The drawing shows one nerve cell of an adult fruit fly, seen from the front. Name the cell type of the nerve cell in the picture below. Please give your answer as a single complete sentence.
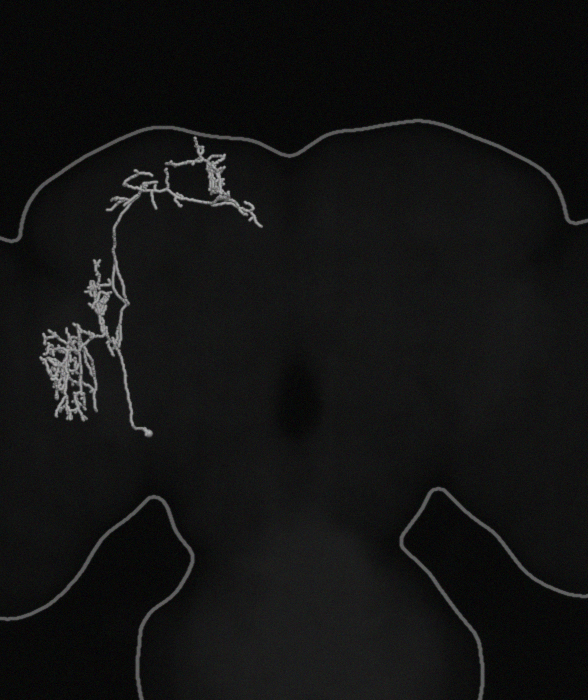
The nerve cell is of cell type LoVP64.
